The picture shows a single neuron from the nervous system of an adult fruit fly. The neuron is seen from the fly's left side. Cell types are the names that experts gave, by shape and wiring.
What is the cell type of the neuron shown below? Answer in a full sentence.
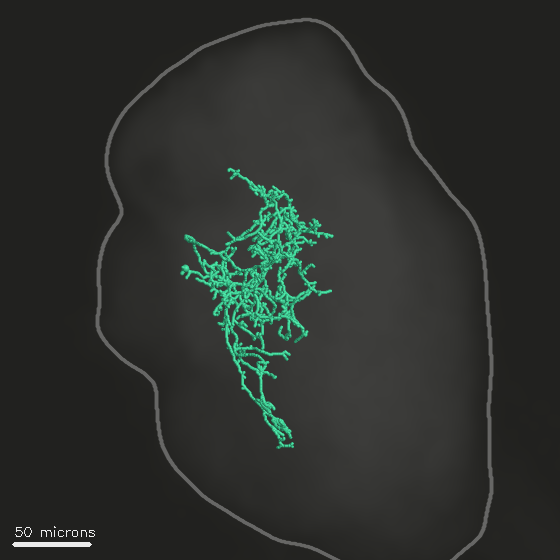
The cell type is AVLP299_b.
